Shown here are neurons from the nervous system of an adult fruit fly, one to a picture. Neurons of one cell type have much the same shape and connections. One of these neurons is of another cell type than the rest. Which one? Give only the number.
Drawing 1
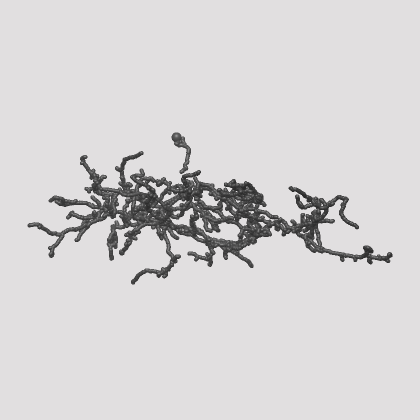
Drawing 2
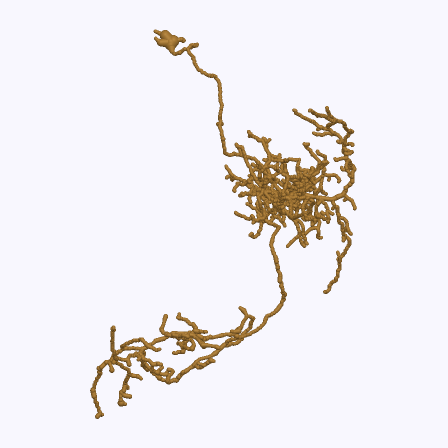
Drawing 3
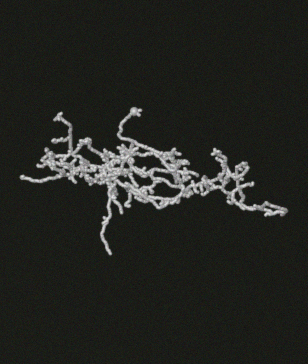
2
